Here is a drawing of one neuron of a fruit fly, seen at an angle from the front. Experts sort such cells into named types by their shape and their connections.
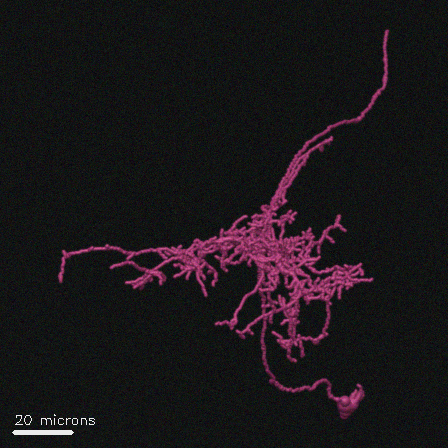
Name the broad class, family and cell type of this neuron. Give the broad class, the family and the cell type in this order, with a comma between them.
motor neuron of the nerve cord, hemilineage 08A, MNad28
